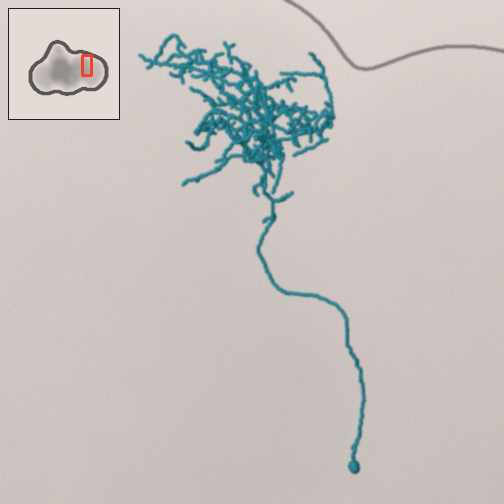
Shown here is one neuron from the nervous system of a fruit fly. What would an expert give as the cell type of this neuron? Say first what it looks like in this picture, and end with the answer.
Dozens of branch ends can be seen. In this view it is taller than it is wide. Its broad class is central-brain intrinsic neuron. It is of cell type CB1237.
